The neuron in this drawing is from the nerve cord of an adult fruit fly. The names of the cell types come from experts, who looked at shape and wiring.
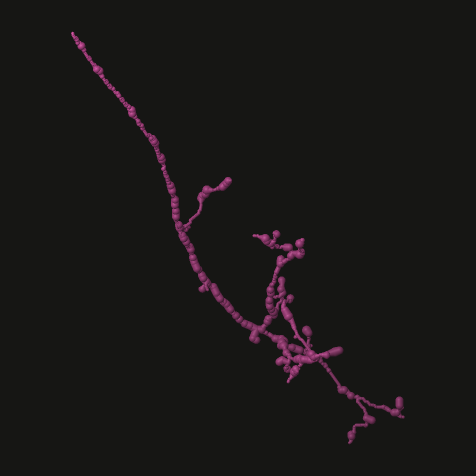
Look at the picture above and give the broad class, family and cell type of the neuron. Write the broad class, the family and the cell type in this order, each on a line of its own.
descending neuron
DNge
DNge146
